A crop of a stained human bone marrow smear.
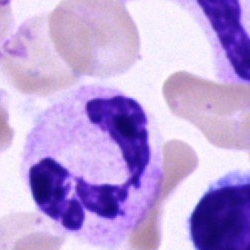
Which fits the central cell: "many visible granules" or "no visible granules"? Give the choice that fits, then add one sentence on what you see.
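Many visible granules. Fine pinkish-purple granules are scattered through the cytoplasm.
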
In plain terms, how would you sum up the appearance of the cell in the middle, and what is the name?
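Outline: smooth and round. Chromatin: dark purple, coarsely clumped. Nucleoli: none visible. Name: segmented neutrophil.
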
